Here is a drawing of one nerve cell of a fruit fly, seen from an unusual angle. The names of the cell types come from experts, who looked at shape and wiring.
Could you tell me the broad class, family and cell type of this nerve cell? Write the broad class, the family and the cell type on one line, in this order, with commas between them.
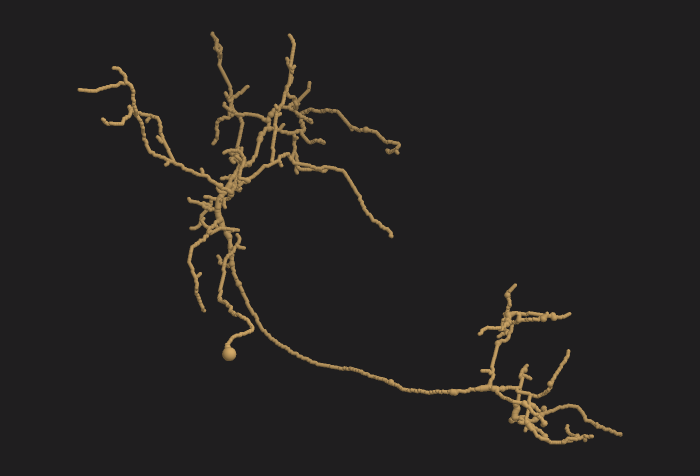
nerve-cord intrinsic neuron, hemilineage 01A, IN01A075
